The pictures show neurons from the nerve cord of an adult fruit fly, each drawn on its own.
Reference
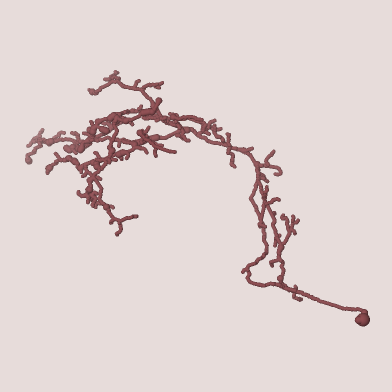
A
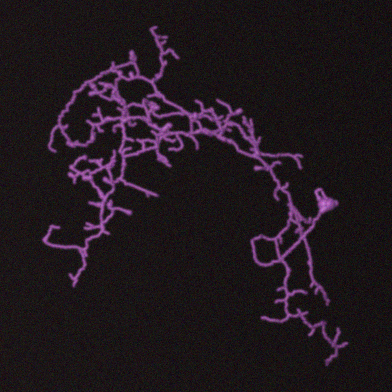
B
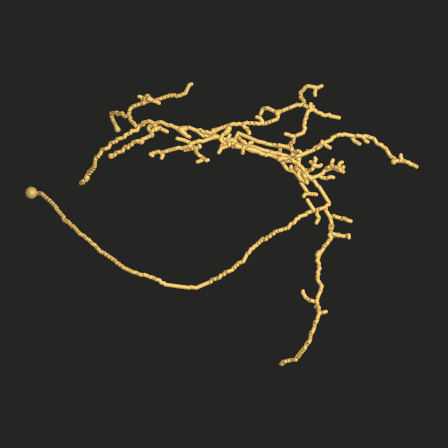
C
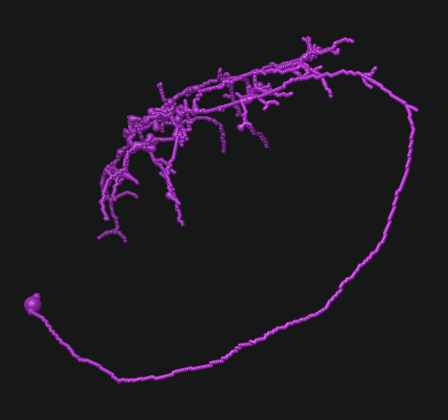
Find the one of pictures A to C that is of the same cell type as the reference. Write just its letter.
A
